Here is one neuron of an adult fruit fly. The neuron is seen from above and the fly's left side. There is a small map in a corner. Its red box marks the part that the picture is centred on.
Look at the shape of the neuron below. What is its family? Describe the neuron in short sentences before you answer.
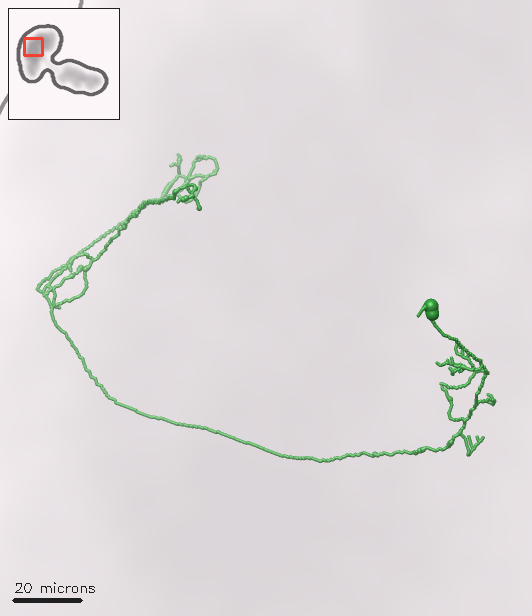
It lies in the brain. Its cell body lies on the right of the picture. From left to right in the picture it spans about 140 microns. It is a central-brain intrinsic neuron. The name of its family is class Kenyon Cell.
